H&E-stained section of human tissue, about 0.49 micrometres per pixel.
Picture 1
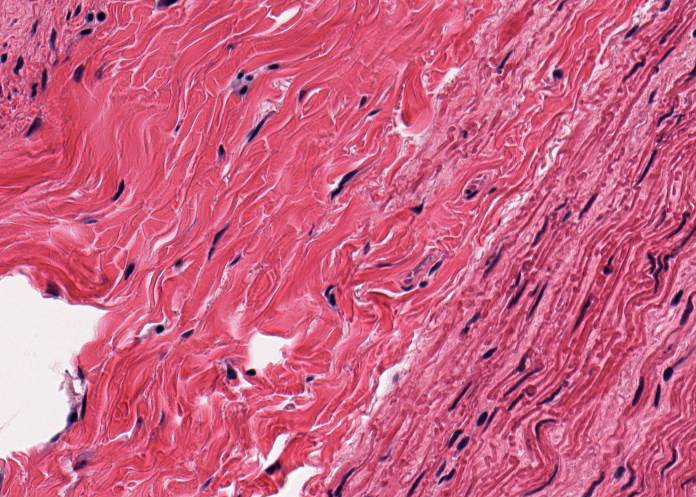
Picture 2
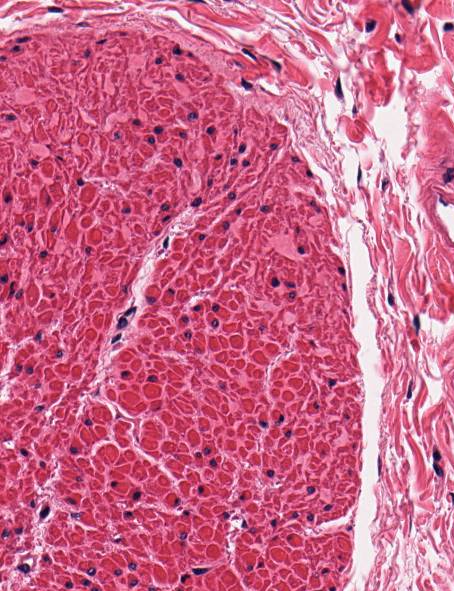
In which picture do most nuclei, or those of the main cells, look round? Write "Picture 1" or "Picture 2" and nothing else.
Picture 2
